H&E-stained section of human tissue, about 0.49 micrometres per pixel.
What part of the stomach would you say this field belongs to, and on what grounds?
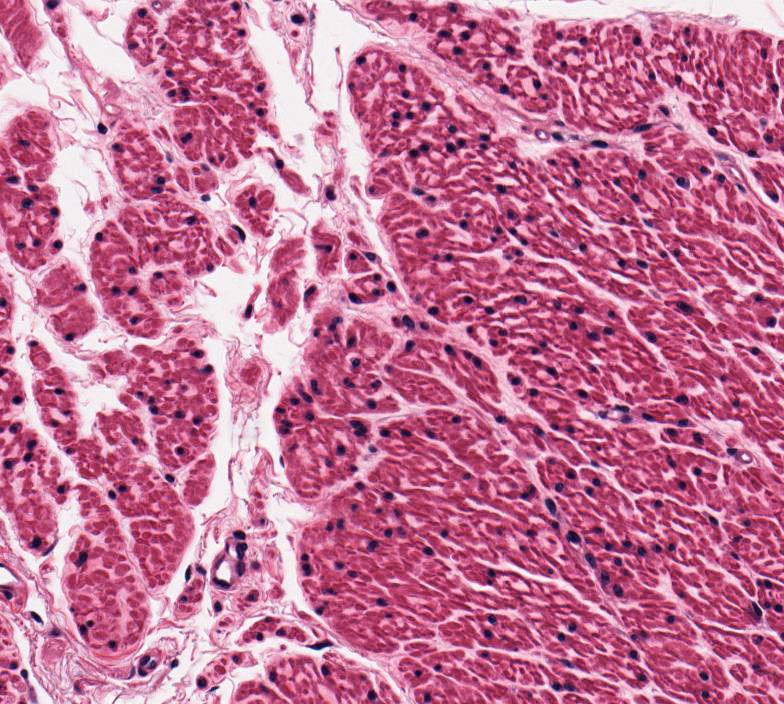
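This field is smooth muscle. The left third shows separate rounded bundles in loose, pale, wispy connective tissue with few nuclei. The right two thirds form one dense continuous sheet, parted only by thin pale strands. Small dark round to oval nuclei lie inside the fibres.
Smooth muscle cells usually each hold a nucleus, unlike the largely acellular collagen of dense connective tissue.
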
